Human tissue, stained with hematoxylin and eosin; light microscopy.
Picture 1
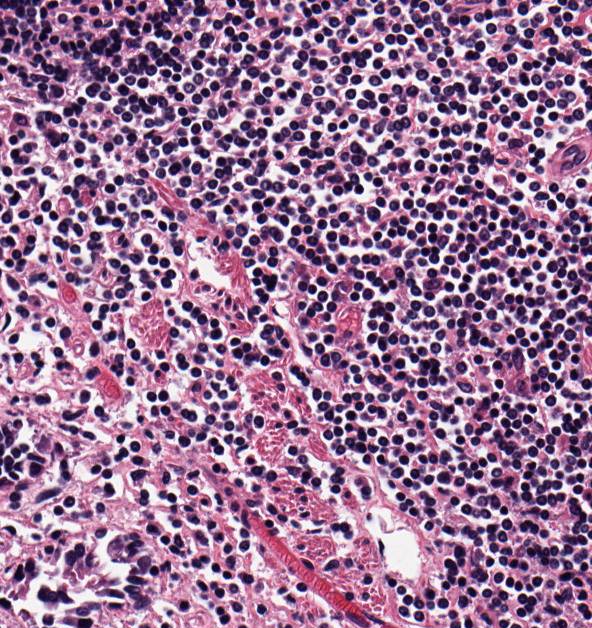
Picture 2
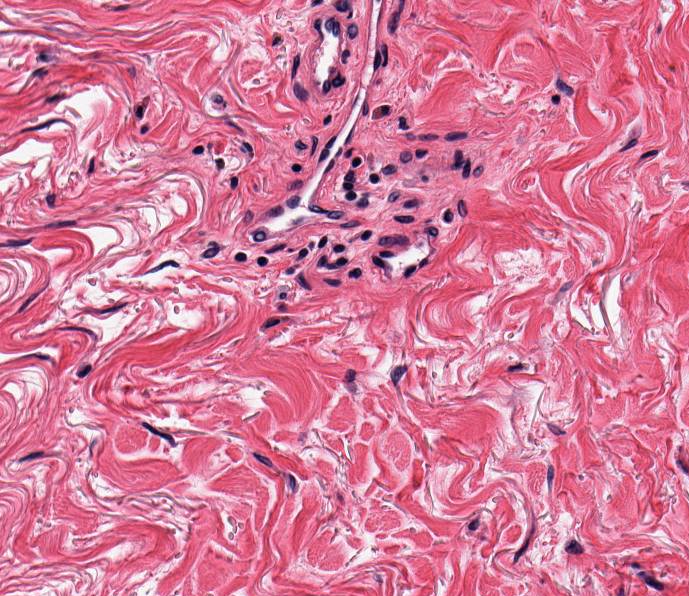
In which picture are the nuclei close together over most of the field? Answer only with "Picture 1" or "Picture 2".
Picture 1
